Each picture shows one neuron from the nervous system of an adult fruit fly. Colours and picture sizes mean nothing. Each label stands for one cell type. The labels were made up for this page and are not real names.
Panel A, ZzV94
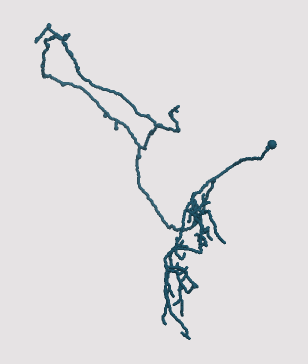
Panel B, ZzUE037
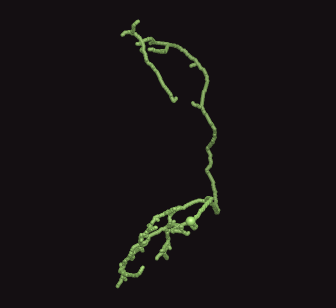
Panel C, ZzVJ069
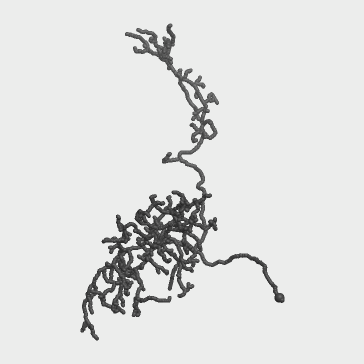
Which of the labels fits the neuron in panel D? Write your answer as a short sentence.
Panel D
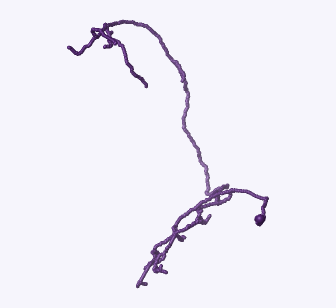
It belongs to ZzUE037.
